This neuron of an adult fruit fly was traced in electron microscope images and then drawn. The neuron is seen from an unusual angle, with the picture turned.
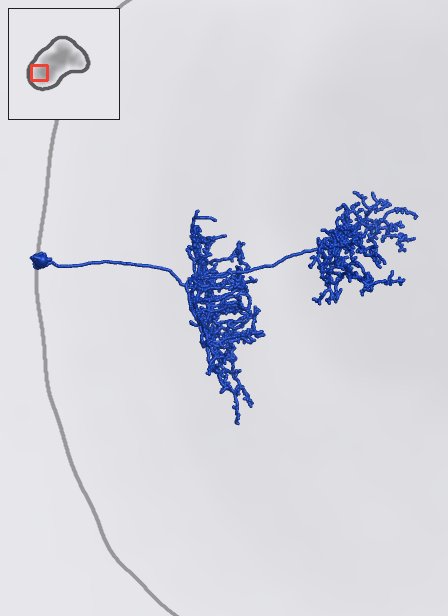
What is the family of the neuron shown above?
TmY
